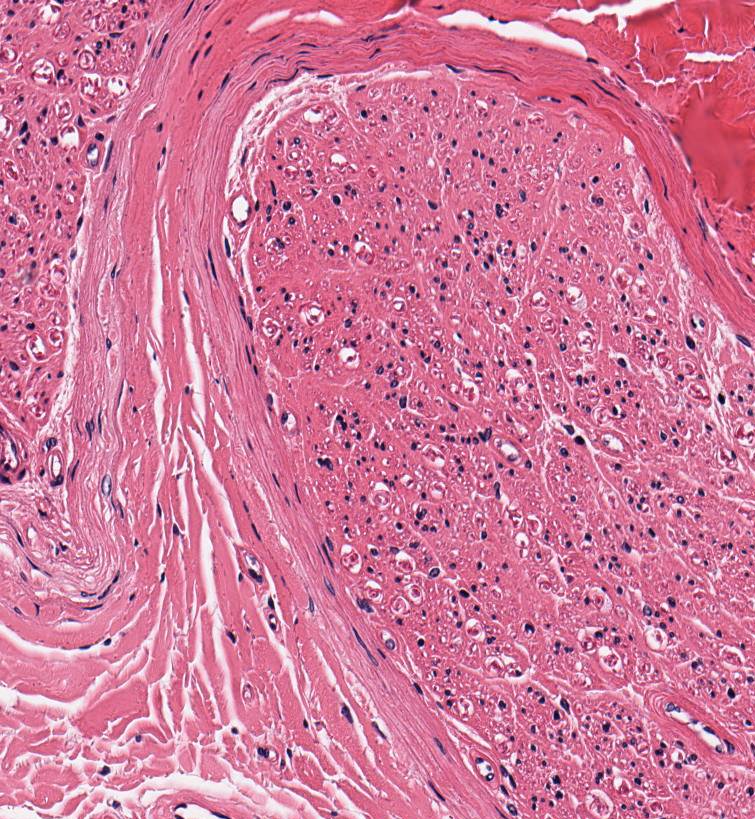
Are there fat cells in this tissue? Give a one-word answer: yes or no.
No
